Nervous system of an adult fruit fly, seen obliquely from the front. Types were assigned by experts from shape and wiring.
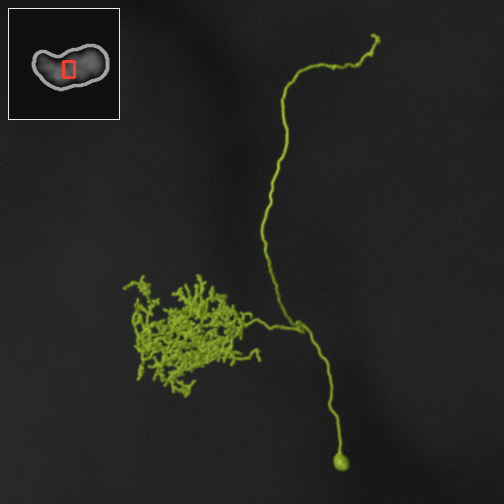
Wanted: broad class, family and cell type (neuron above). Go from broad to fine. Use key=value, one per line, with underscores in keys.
broad_class=visual projection neuron
family=LC
cell_type=LC20b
